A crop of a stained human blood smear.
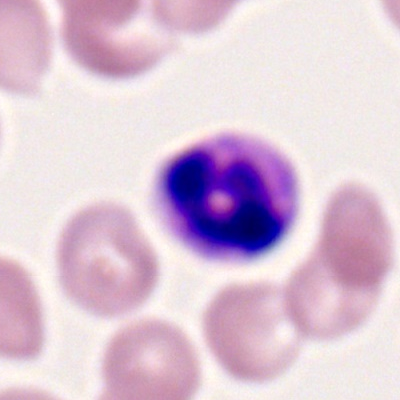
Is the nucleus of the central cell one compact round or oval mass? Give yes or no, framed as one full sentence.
No, bent into a band without separate lobes, the nucleus is not compact.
